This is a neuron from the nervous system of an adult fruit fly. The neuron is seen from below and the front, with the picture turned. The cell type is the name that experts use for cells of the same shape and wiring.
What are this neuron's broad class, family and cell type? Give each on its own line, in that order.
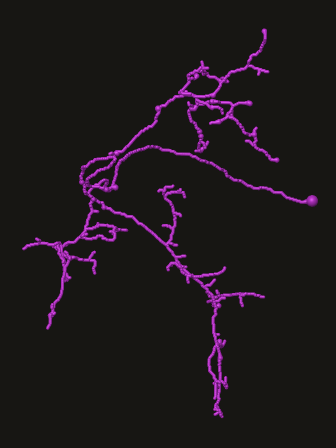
central-brain intrinsic neuron
hemilineage PSp3
CB2200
